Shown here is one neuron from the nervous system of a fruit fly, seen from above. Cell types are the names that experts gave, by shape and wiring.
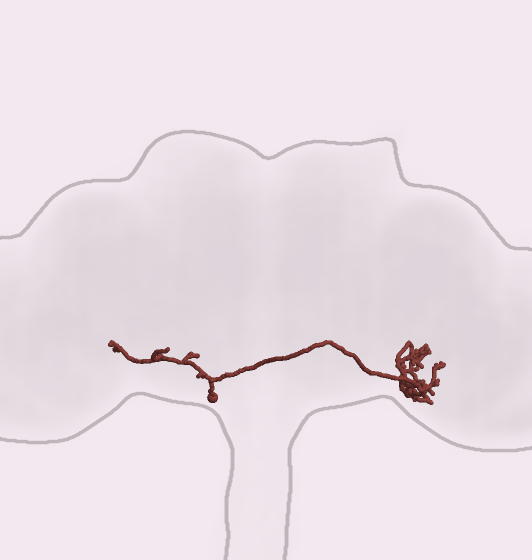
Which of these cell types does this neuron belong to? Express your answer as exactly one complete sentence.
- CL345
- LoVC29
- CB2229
This neuron is assigned to the cell type LoVC29.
